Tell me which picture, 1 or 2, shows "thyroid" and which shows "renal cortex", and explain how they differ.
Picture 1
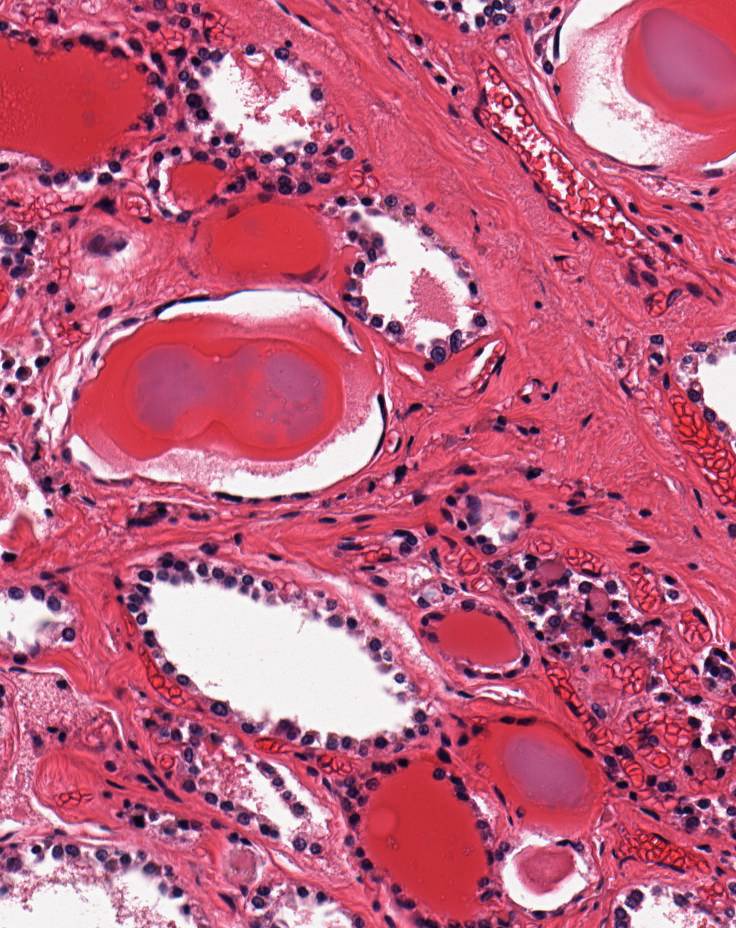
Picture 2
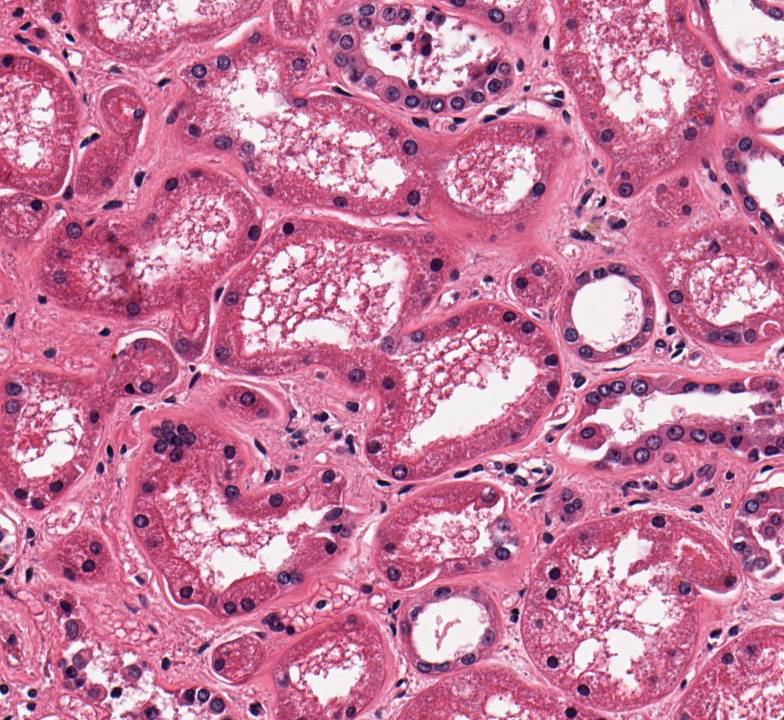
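Picture 1 is thyroid; picture 2 is renal cortex. The thyroid consists of rounded, closed follicles of varying size set in pink fibrous stroma, while the renal cortex is packed with closely set tubules cut in round, oval and oblique profiles. Thyroid follicles are lined by a single layer of low cuboidal to flattened cells with small, round, dark nuclei, whereas most tubules have a single layer of cuboidal to low columnar cells with abundant granular eosinophilic cytoplasm and round, dark nuclei set mostly toward the cell base. Many follicles are filled with dense, homogeneous, bright red-pink material, and several, including the large one at left centre, show a pale purple-grey central zone within it. A few smaller tubules have clear open lumens and more closely spaced nuclei.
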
